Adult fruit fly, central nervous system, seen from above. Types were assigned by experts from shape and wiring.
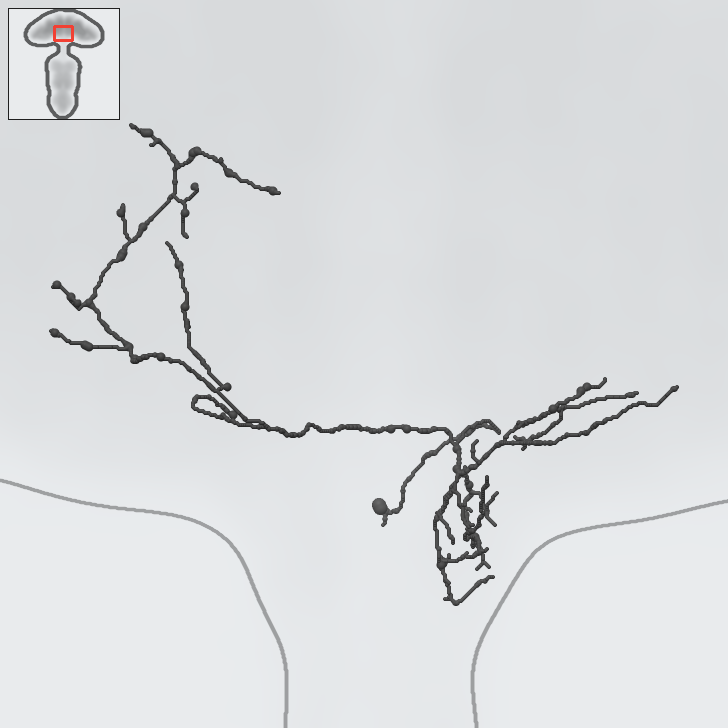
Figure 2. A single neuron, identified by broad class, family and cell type: central-brain intrinsic neuron; hemilineage LB3; GNG454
